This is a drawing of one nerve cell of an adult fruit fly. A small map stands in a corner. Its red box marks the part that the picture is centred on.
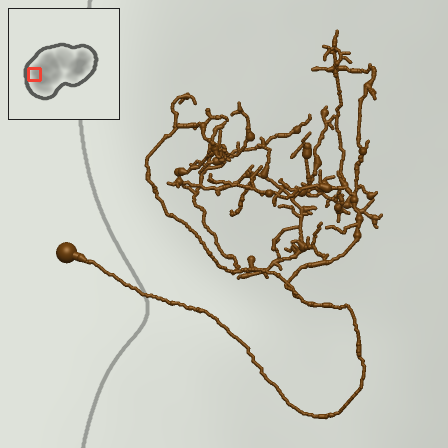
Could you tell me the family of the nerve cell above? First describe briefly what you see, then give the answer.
The cell body can be seen on the left of the picture. Dozens of branch ends can be seen. It is a central-brain intrinsic neuron. The family is hemilineage LHl1.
